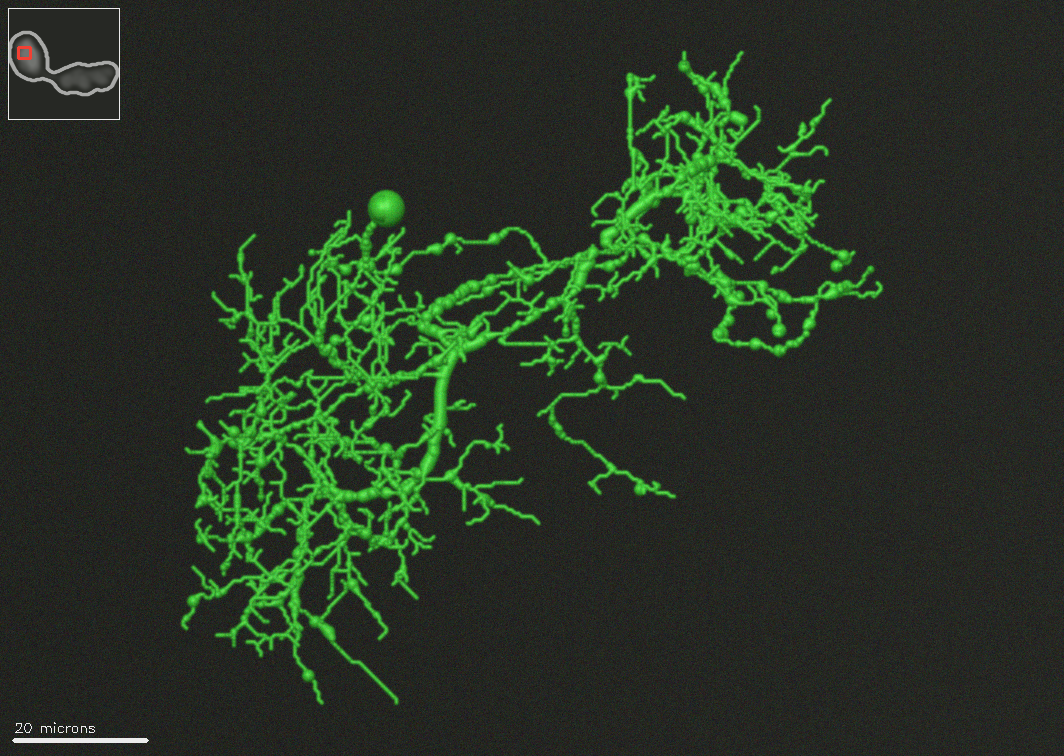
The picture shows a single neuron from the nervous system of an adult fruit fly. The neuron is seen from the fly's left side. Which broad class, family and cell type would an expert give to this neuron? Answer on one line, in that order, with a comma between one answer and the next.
central-brain intrinsic neuron, hemilineage VLPl2_medial, AVLP175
